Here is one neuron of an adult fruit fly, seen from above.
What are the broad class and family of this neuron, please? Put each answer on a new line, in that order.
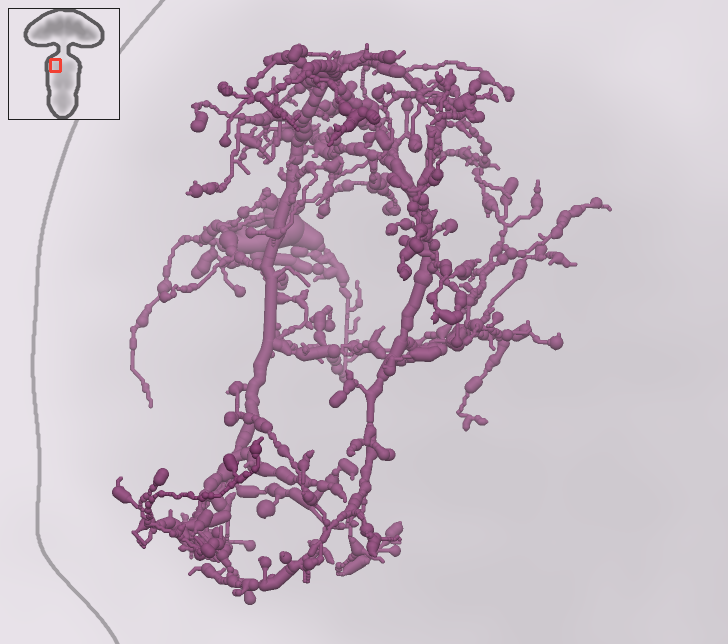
nerve-cord intrinsic neuron
hemilineage 13A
